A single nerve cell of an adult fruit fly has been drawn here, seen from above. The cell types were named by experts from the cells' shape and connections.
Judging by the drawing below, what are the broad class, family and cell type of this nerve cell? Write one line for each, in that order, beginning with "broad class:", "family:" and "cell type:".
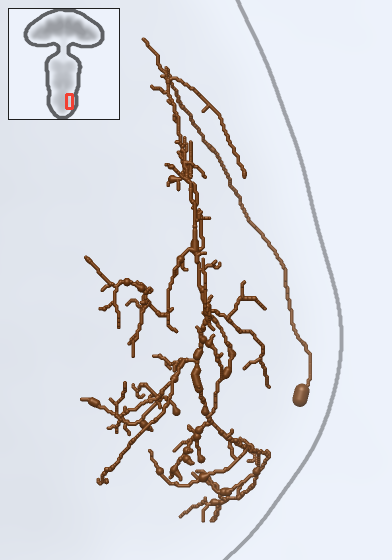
broad class: nerve-cord intrinsic neuron
family: hemilineage 08A
cell type: IN08A047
